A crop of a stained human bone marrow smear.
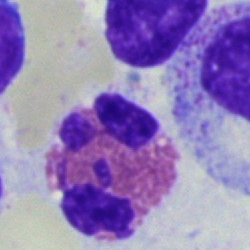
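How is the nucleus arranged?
It is divided into several separate dark purple lobes.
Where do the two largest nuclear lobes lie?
One at the top of the cell and one at the bottom.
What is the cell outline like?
Roughly round, with a slightly bumpy granular edge.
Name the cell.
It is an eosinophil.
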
